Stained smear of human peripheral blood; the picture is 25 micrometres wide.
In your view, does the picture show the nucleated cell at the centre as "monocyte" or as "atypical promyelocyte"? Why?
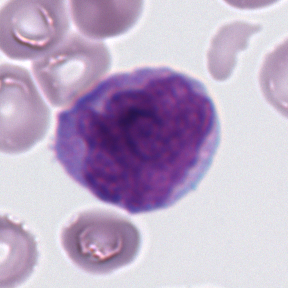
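The cell is an atypical promyelocyte.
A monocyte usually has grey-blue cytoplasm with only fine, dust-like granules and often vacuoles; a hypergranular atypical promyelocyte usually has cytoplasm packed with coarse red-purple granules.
Its folded nucleus, with overlapping lobes and creases, fills most of the cell, which measures about 15 by 12 micrometres. The cytoplasm forms a narrow rim, widest on the left.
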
